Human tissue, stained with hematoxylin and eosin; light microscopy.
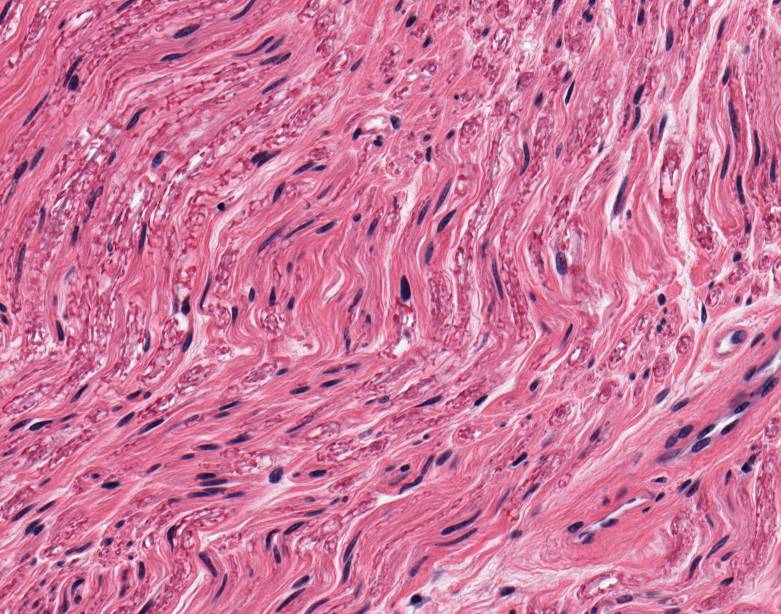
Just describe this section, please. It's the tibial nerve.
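Eosin stains the fibres strongly pink. Many of the fibre bundles are separated by narrow clear clefts. Fat cells are absent from the entire field.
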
